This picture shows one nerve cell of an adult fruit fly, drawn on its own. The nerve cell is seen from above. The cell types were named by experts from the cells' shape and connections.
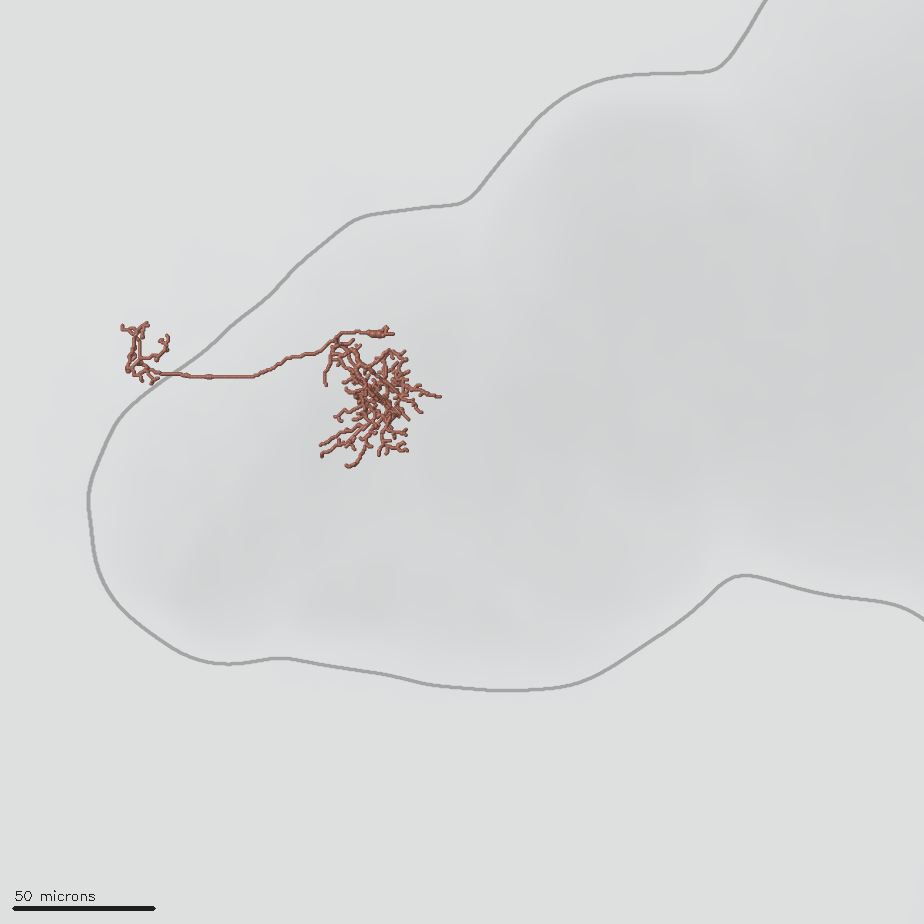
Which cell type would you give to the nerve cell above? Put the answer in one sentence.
The cell type is Lawf1.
